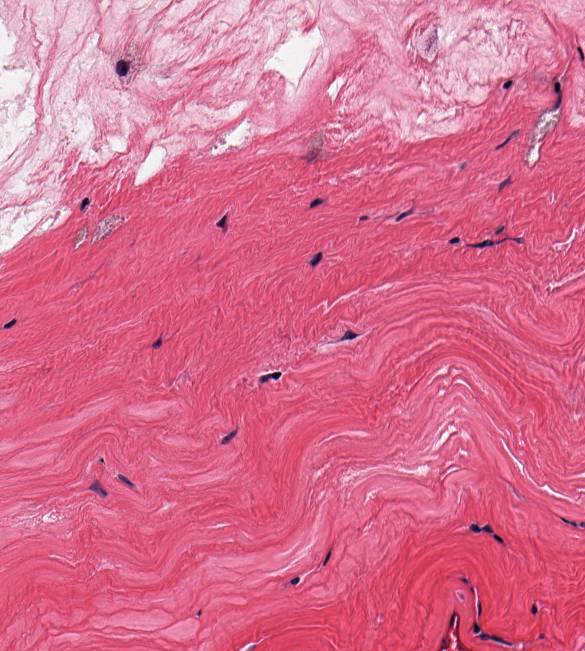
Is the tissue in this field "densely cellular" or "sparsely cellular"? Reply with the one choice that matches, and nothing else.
Sparsely cellular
